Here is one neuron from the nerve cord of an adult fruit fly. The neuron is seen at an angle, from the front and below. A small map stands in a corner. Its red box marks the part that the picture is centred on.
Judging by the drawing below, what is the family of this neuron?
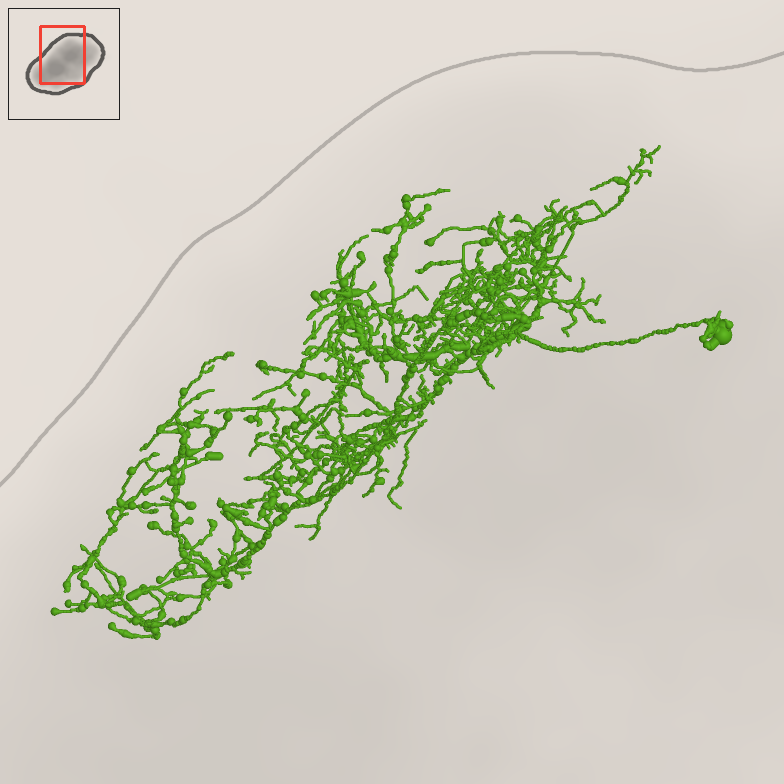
hemilineage 07B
